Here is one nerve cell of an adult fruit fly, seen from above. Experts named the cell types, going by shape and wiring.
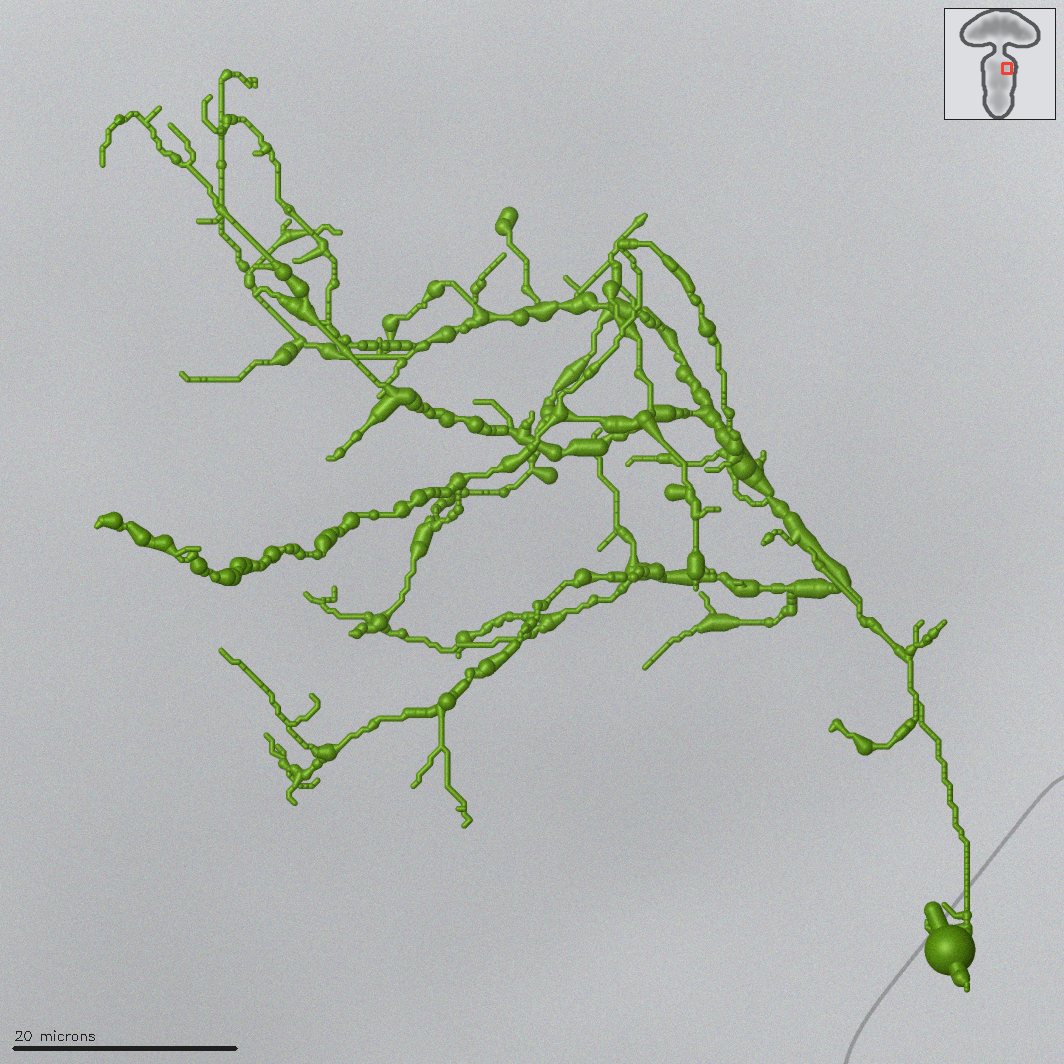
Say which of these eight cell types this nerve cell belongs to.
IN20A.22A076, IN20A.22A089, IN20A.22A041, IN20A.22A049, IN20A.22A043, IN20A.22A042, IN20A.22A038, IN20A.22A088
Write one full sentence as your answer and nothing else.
Typed by cell type, the nerve cell is IN20A.22A076.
